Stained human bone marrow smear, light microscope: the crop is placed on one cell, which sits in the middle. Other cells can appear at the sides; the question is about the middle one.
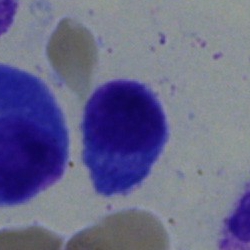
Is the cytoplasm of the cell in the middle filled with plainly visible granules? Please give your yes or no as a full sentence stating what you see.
No, the cytoplasm does not hold many granules; none are visible in it.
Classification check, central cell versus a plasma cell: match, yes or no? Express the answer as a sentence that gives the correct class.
Yes, the cell that is in the middle is a plasma cell.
